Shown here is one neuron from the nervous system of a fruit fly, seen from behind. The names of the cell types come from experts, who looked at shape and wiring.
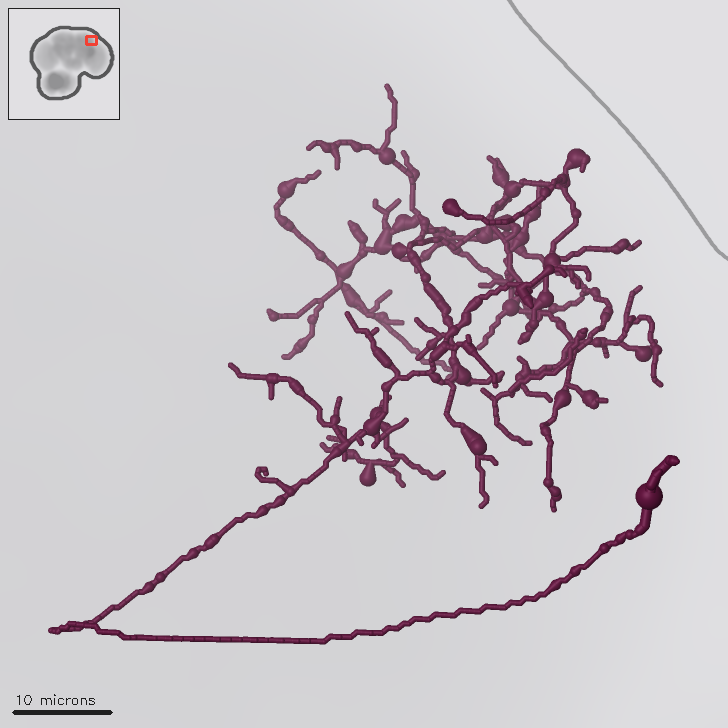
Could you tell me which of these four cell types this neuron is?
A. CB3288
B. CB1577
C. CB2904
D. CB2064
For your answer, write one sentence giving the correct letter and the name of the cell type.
What option B names, CB1577, is the cell type of the neuron.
